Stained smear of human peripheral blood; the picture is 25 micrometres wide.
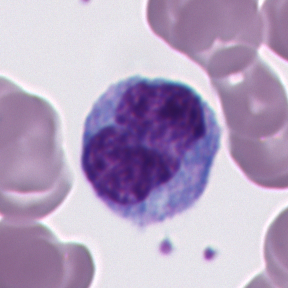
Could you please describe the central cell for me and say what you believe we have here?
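The nucleus is folded into two overlapping lobes separated by a crease and lies toward the upper left of the cell. It fills about 60% of the cell's area; the cell is about 13 micrometres across. The cytoplasm is grey-blue, widest along the lower right side, and holds only very fine, faint purplish granules. Name: monocyte.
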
